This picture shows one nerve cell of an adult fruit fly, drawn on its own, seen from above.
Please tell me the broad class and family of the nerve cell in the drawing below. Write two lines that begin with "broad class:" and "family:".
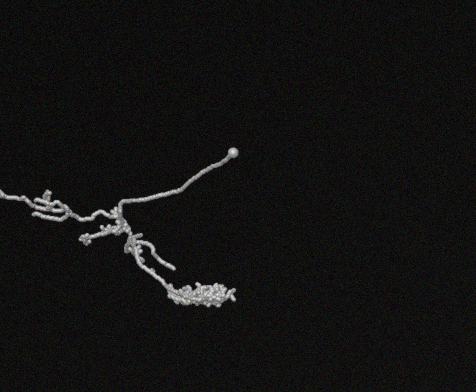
broad class: visual projection neuron
family: LPC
